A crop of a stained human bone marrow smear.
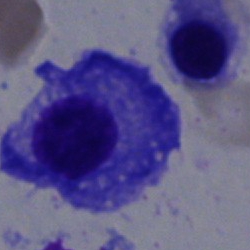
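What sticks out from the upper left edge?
A short blunt projection.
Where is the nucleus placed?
Off-centre, toward the left side, with dense chromatin stained dark purple.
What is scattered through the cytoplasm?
Many small pale vacuoles.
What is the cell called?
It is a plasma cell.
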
